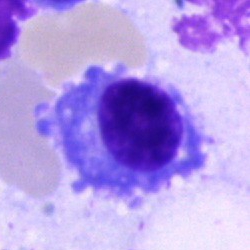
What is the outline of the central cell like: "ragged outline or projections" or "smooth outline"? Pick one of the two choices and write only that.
Ragged outline or projections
